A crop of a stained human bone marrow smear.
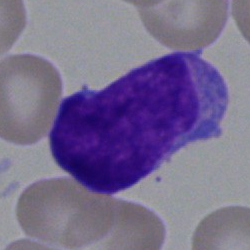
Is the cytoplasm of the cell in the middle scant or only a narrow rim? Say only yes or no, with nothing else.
Yes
